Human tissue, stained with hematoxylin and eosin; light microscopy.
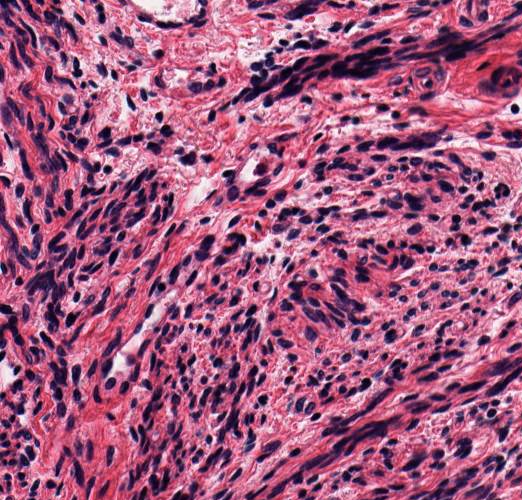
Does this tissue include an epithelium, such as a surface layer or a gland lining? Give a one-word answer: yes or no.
No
